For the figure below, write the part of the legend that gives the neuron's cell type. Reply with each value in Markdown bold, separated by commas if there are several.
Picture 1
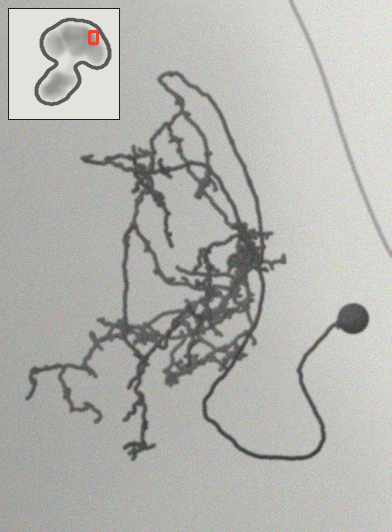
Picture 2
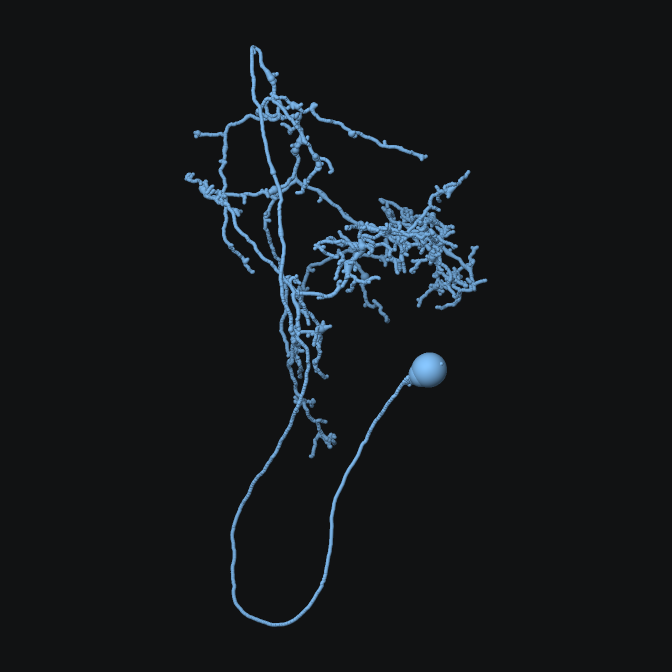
**LHAV4d5**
